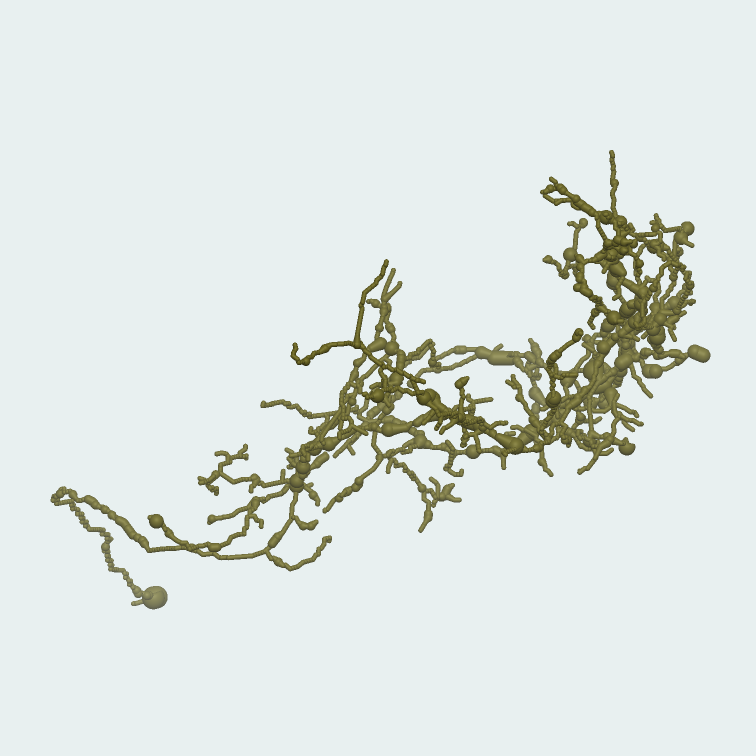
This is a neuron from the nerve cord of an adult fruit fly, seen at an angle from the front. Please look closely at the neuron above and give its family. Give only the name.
hemilineage 14A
